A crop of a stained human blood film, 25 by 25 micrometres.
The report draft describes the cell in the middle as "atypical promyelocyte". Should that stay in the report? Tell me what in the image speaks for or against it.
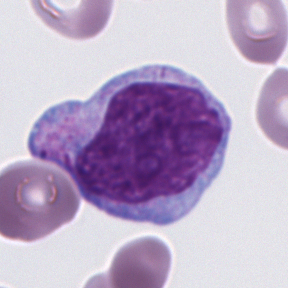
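The deciding feature is the cytoplasm: a broad rounded bulge of it extends to the left, making the outline irregular.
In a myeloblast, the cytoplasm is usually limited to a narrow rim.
The name atypical promyelocyte therefore fits, and myeloblast does not. The cell measures about 18 by 14 micrometres, and the nucleus fills about 60% of its area. Fine purplish granules are scattered through the cytoplasm, most visibly in the left bulge, and no vacuoles are seen. A red cell touches the lower left edge of the cell.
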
